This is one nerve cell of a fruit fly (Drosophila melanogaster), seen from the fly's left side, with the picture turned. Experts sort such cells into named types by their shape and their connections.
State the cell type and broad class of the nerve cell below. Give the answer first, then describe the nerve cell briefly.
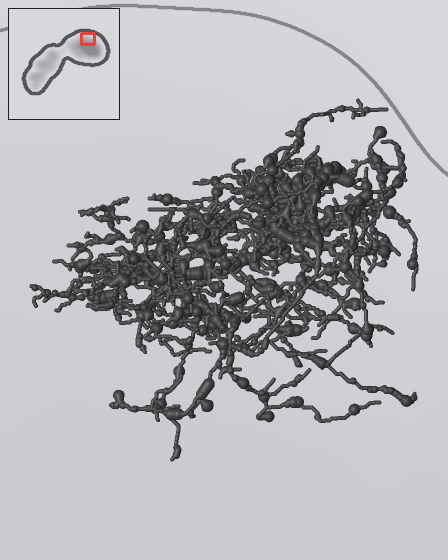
The cell type is GNG152. This is a central-brain intrinsic neuron. In this view it is about as wide as it is tall.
